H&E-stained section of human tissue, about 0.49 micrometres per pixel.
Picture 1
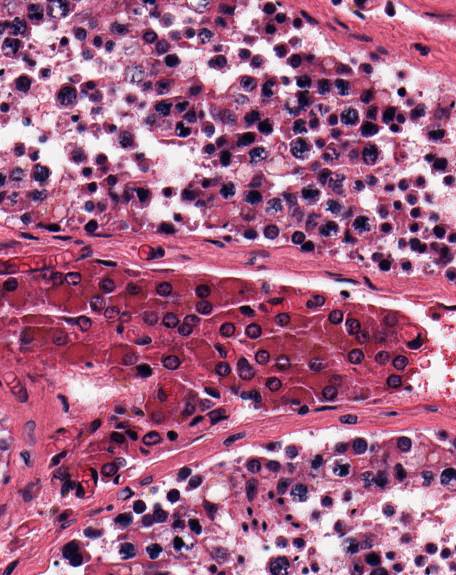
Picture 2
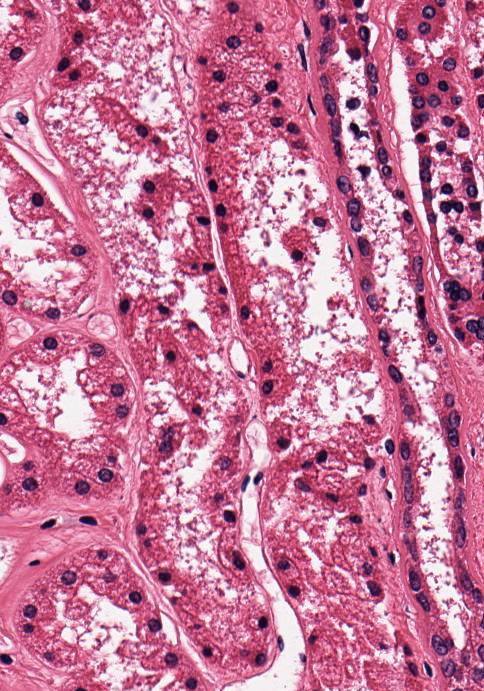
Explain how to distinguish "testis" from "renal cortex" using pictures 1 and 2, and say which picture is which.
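Testis in picture 1; renal cortex in picture 2. Picture 1 has tubules bounded by pink fibrous walls with flattened, elongated nuclei, running roughly horizontally, and germ cells separated by clear spaces, loose and shrunken-looking. Leydig cells with abundant eosinophilic cytoplasm cluster in the middle band; no fat cells anywhere. In picture 2, lining cells have round, dark nuclei, one per cell, and the luminal cytoplasm of many is frayed and fragmented, suggesting poor preservation. Stroma scant, thin pink strands with flat, elongated nuclei.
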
